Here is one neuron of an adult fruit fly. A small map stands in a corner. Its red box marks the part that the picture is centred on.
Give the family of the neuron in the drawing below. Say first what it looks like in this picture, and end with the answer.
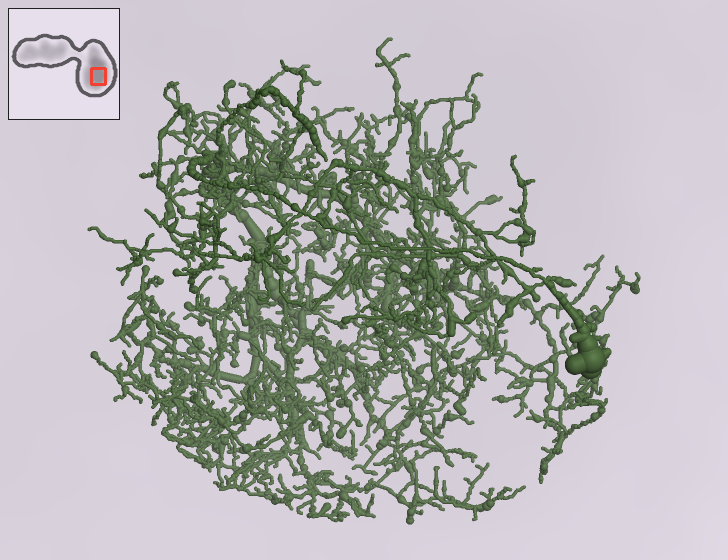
More than a hundred branch ends can be seen. In this view it is about as wide as it is tall. This is a central-brain intrinsic neuron. The family is hemilineage VLPa2.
